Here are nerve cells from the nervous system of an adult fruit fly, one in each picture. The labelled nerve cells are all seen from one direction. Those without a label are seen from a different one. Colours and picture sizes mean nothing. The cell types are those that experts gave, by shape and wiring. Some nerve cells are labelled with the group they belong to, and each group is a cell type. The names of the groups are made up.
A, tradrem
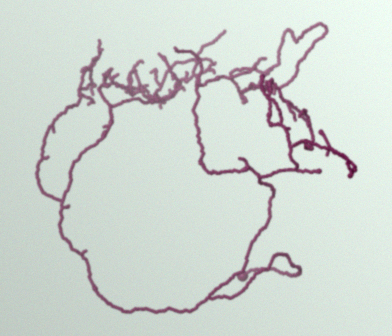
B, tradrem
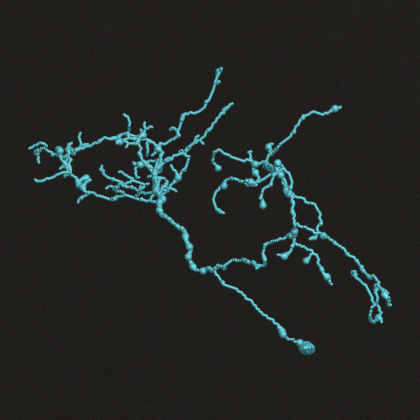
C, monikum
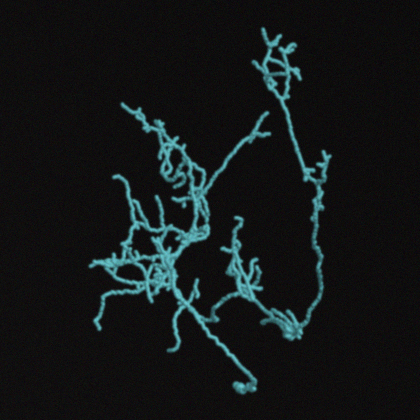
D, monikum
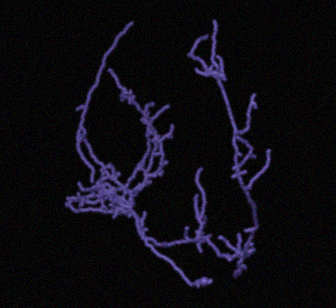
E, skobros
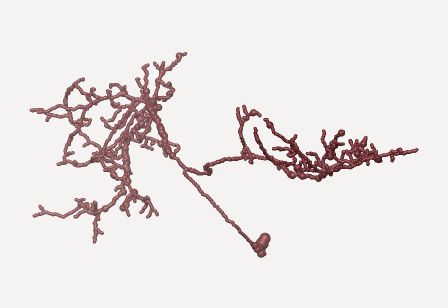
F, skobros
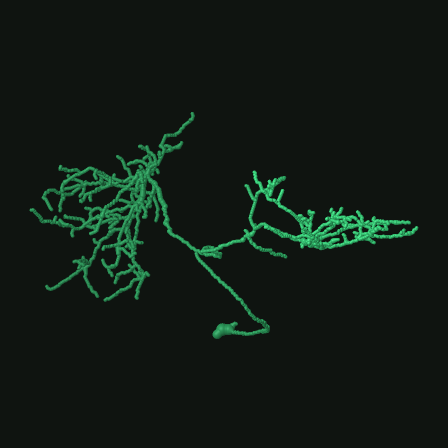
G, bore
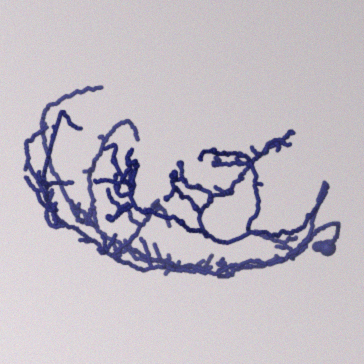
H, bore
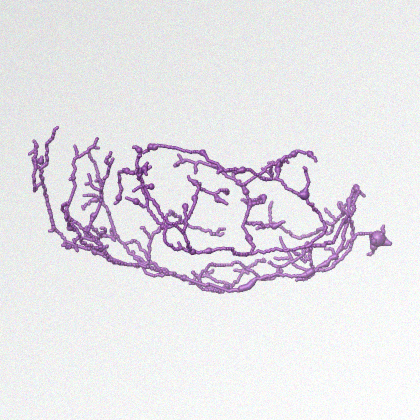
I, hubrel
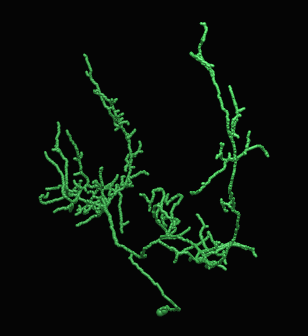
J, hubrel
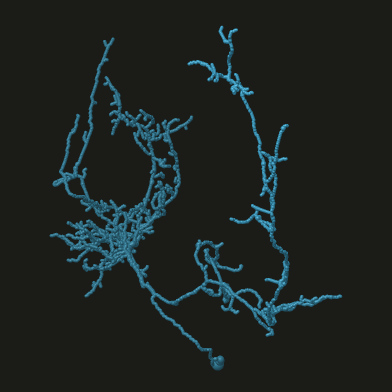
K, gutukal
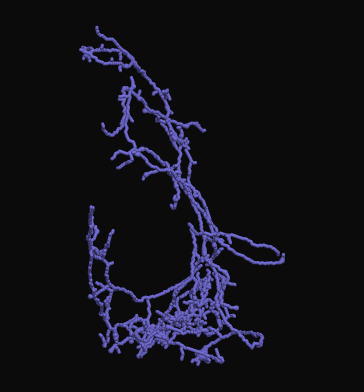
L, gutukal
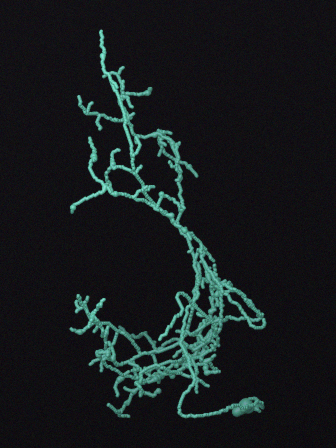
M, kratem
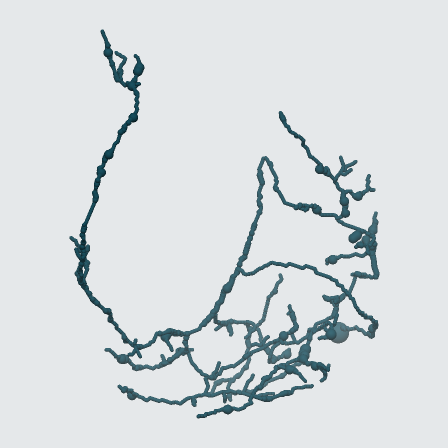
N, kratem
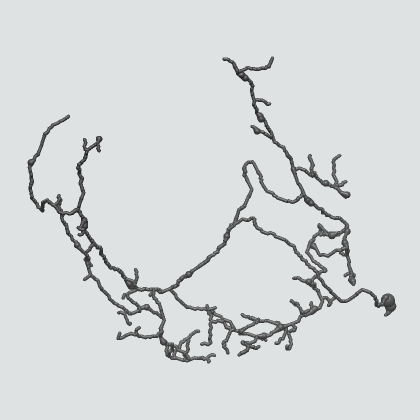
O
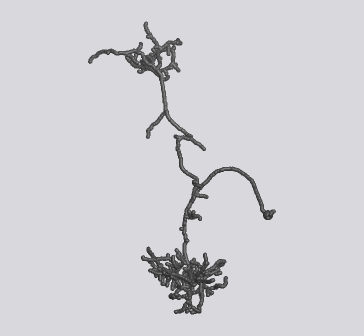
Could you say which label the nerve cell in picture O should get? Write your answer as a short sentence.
It belongs to skobros.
